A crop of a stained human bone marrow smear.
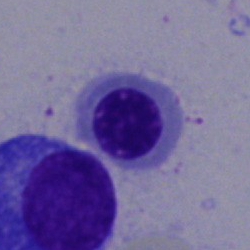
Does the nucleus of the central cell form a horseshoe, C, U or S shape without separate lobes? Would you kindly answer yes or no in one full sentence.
No, a compact round or oval mass, not a curved band, makes up the nucleus.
